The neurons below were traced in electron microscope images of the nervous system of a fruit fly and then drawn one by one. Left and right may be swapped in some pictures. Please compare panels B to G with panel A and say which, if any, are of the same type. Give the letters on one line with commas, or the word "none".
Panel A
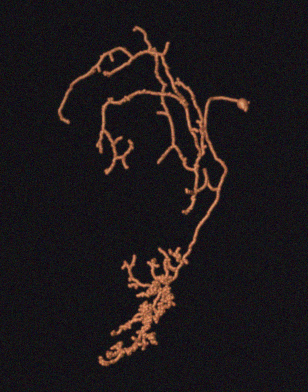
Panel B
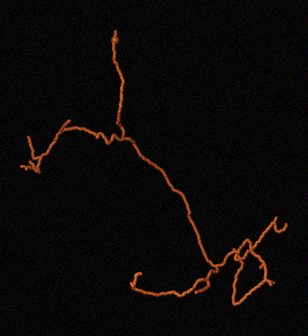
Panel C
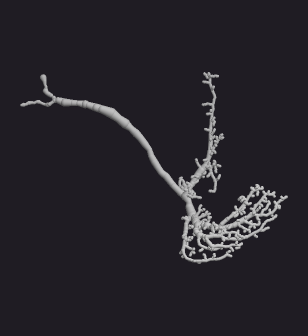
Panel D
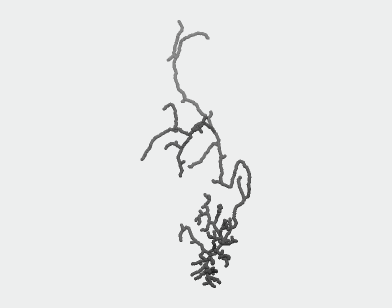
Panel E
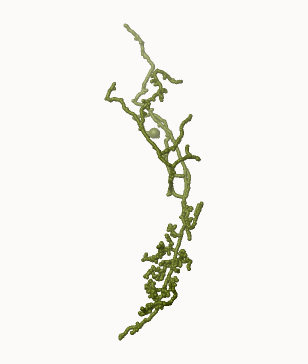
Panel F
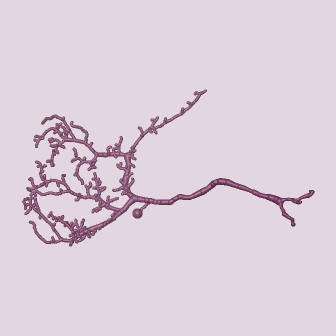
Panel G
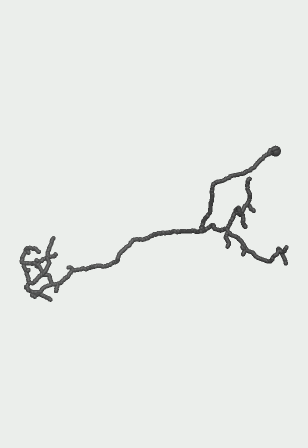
D, E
